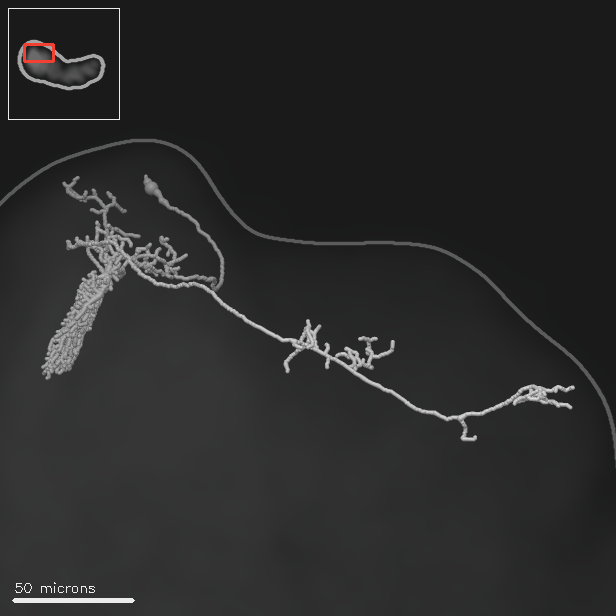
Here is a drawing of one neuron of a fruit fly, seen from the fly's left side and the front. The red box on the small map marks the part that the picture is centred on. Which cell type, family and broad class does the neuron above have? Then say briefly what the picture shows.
Its cell type is MBON18. Its family is hemilineage DL1_dorsal. Its broad class is central-brain intrinsic neuron. By the scale bar it is about 200 microns wide in this view. The picture shows dozens of branch ends.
